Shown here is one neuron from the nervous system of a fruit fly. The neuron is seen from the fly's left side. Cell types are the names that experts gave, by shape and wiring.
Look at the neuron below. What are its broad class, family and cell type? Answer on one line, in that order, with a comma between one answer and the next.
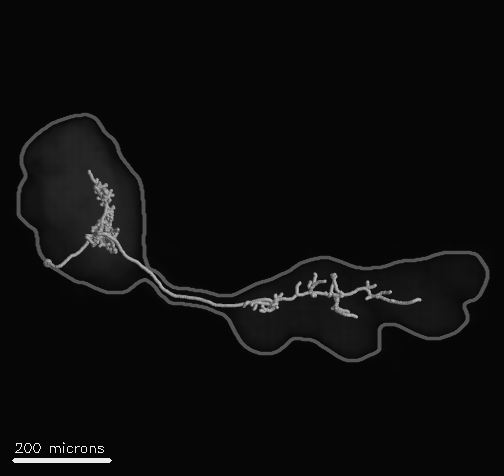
descending neuron, hemilineage MD3, DNg79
